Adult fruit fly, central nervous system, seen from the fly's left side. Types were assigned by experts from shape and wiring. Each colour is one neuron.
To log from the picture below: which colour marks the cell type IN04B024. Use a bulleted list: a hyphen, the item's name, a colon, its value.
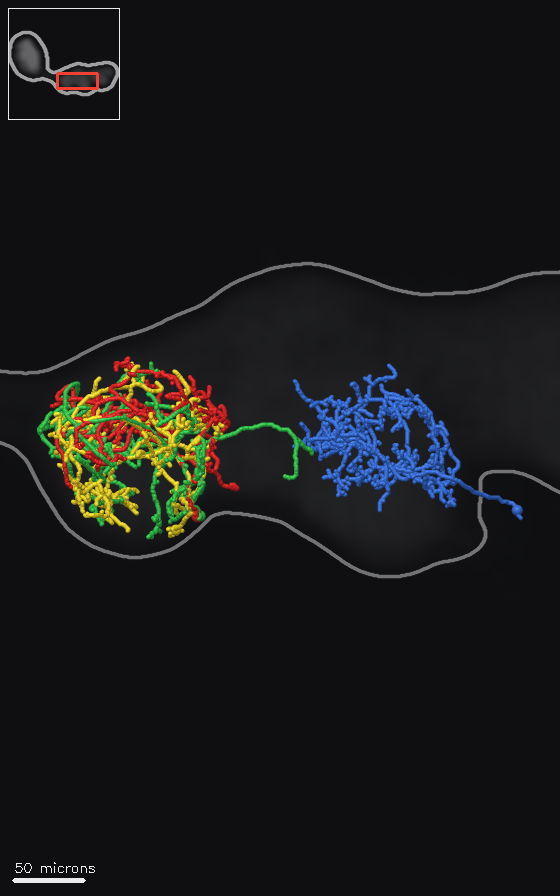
- colour: red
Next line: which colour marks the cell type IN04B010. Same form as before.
- colour: green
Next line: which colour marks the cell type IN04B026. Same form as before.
- colour: yellow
